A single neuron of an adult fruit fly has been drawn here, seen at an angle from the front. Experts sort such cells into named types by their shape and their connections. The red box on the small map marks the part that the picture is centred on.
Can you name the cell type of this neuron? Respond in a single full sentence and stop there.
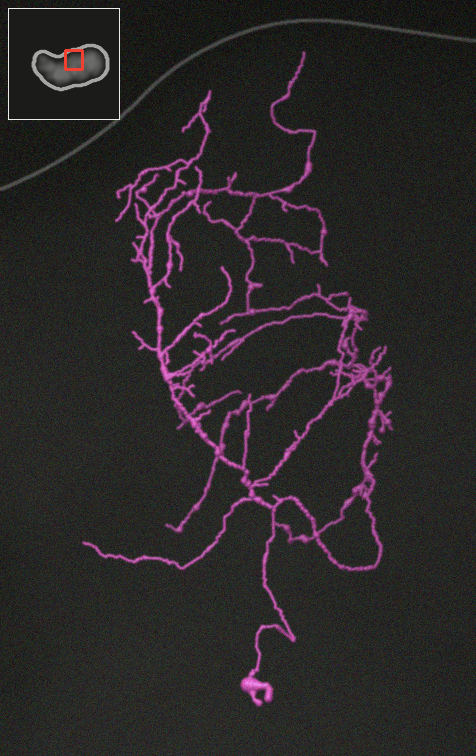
The cell type given to this neuron is CL090_c.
